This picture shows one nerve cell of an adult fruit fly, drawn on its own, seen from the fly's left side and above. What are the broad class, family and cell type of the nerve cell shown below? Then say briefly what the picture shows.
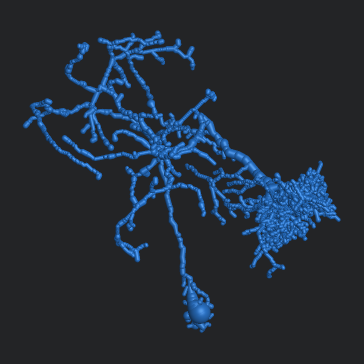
Its broad class is central-brain intrinsic neuron. The family is hemilineage VLPl&p1_lateral. Its cell type is PVLP069. Its cell body lies at the bottom of the picture. Dozens of branch ends can be seen.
